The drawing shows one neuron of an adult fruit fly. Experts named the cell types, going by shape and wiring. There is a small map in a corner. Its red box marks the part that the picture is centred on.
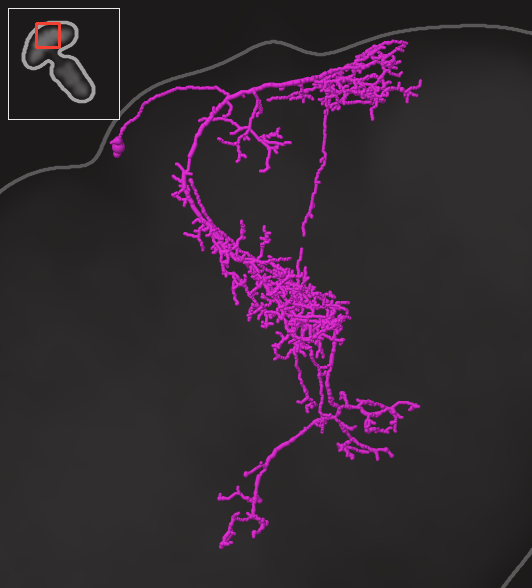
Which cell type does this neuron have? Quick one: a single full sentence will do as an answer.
The cell type of the neuron here is SMP080.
